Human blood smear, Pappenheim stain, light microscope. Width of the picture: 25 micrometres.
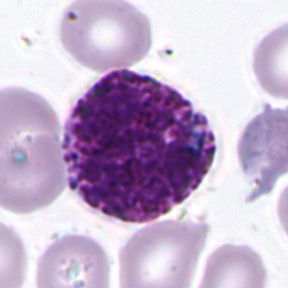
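Basophil, central cell, stained peripheral blood smear. Granules hide the nucleus; its shape cannot be made out. Granules reach the cell edge, giving a bumpy margin. Small pale patch among the granules near the right edge. No projections from the cell surface.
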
